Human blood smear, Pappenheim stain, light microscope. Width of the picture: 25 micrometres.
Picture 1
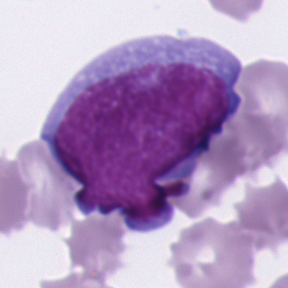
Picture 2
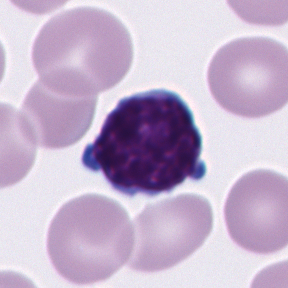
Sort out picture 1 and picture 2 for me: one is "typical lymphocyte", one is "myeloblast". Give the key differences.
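Picture 1 shows a myeloblast and picture 2 a typical lymphocyte. First point, size: the myeloblast is about 19 by 17 micrometres, while the typical lymphocyte is about 10 micrometres across.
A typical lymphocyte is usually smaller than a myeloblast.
Second point, the share of the cell taken by the nucleus: about 70% in the myeloblast, whose nucleus is about 17 by 13 micrometres, against about 90% in the typical lymphocyte. Accordingly, the typical lymphocyte's cytoplasm shows only as a very thin blue rim at the cell edge. Third point, the nucleus: in the myeloblast it is a single unlobed mass, and in the typical lymphocyte the chromatin is dark purple and coarsely clumped.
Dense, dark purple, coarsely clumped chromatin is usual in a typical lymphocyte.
Fourth point, the edges: the myeloblast's upper edge is smoothly curved and its lower edge carries several small knob-like blebs, while the typical lymphocyte is roughly round with a slightly bumpy edge and small blue knobs bulging from its left and right sides. Fifth point, the contents of the cytoplasm: no coarse granules and no vacuoles in the myeloblast, and no granules in the typical lymphocyte. Last, the surroundings: red cells press against the myeloblast's lower right side.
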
